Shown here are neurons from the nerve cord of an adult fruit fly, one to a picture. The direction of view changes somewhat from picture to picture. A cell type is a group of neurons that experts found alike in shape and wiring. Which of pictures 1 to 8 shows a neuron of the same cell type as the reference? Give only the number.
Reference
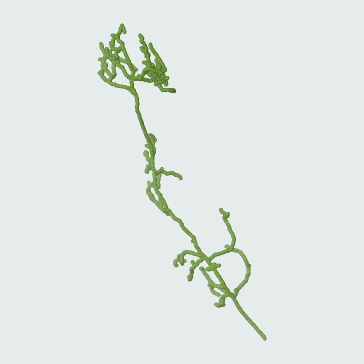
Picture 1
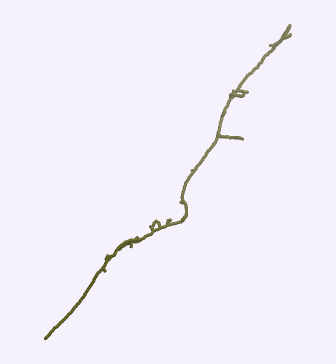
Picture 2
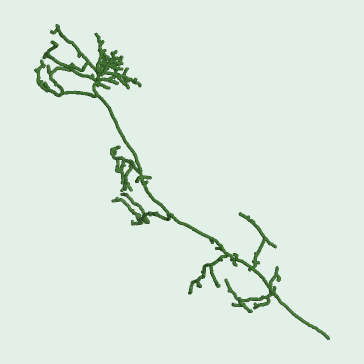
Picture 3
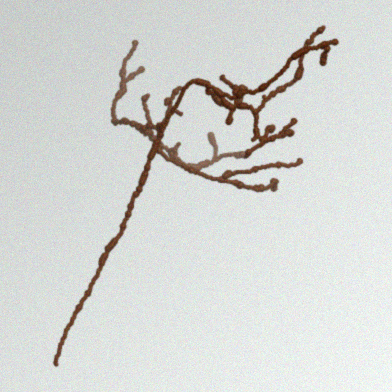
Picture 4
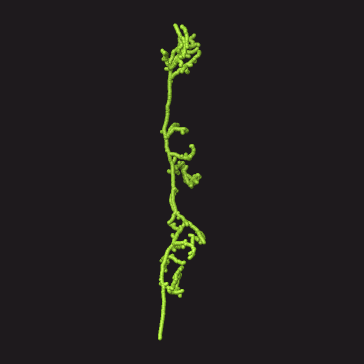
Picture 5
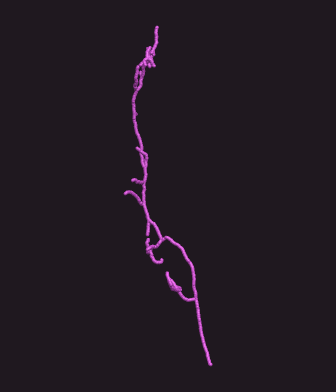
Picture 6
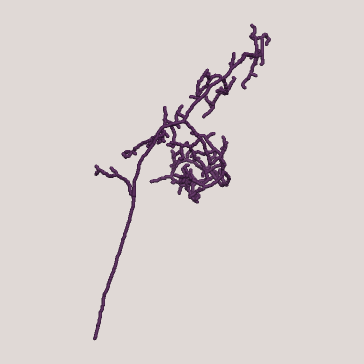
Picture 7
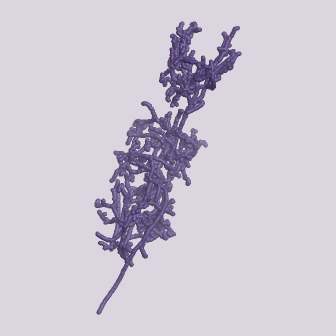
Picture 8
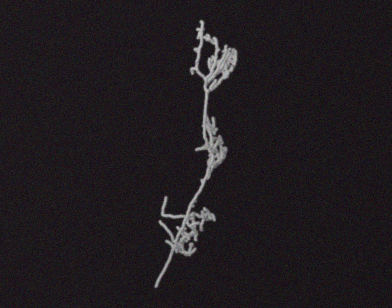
2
